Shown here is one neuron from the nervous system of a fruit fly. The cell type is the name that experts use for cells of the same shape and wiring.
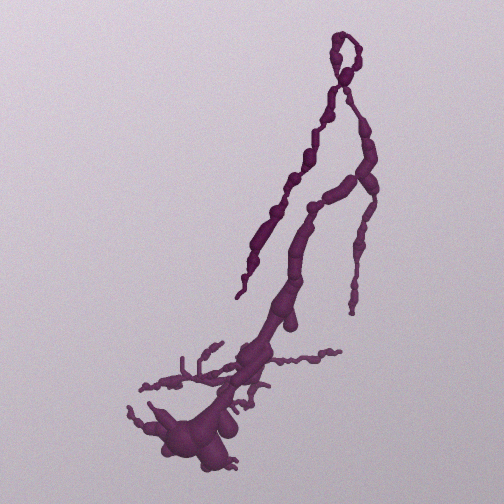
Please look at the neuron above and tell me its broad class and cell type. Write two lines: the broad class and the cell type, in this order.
motor neuron of the brain
CEM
